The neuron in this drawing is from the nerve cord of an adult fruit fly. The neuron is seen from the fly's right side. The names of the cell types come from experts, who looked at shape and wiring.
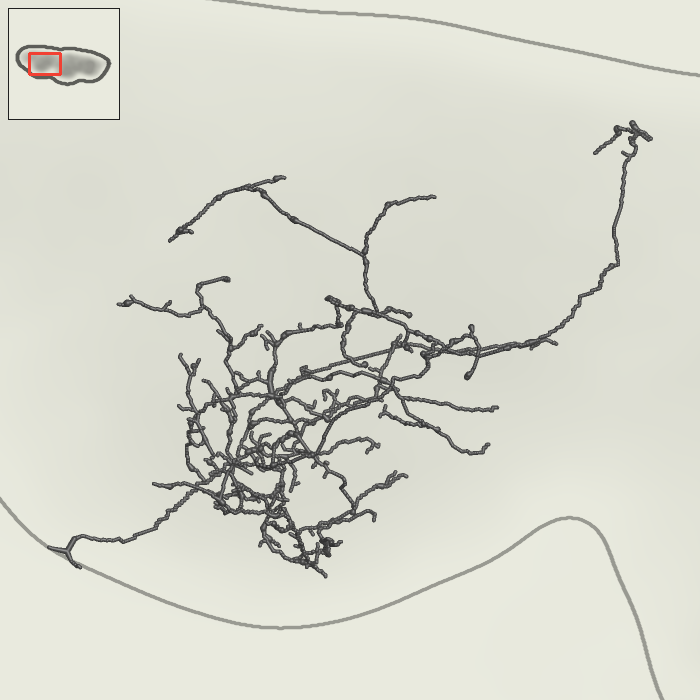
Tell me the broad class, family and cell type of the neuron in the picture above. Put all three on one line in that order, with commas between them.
sensory neuron entering the nerve cord, class chemosensory, SNch10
